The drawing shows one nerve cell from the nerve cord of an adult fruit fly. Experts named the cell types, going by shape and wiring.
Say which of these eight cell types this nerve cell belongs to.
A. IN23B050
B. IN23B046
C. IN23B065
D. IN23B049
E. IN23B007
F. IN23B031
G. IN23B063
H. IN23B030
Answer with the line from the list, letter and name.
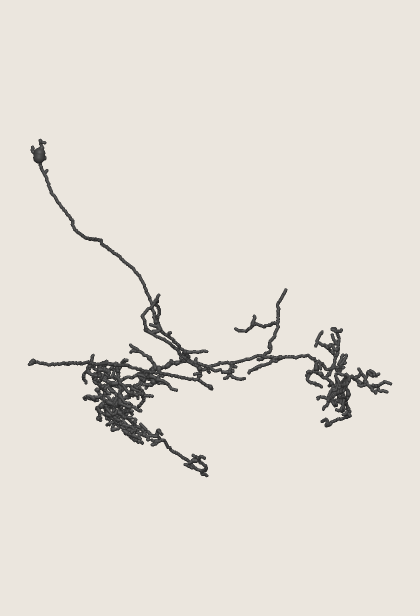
C. IN23B065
